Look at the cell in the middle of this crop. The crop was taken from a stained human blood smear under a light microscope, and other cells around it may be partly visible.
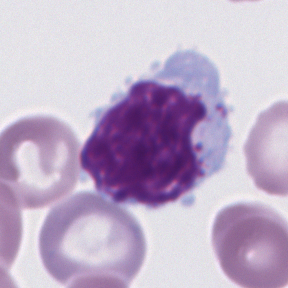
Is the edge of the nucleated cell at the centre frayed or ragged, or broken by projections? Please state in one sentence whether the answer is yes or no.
Yes, this cell has a rough edge that is ragged or bears projections, blebs or tags.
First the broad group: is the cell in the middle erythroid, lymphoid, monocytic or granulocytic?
lymphoid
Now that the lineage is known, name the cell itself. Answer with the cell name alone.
large granular lymphocyte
